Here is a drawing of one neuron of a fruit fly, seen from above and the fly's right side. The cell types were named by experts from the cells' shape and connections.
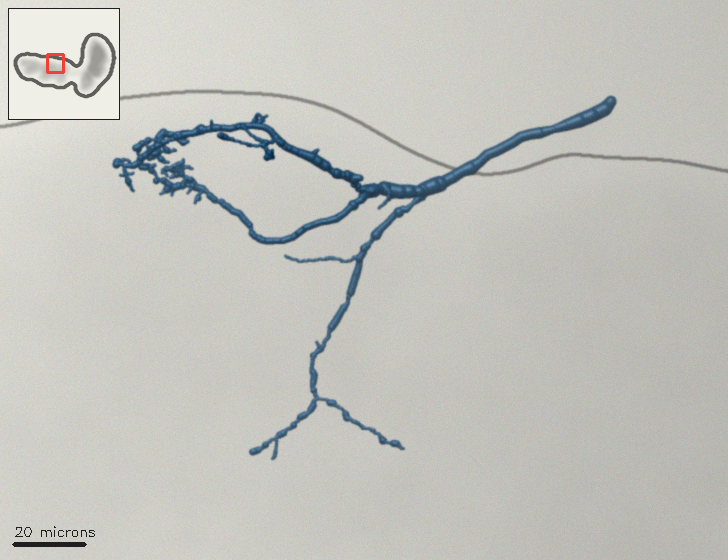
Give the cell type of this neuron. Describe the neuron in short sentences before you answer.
It is in the nerve cord and does not reach the brain. By the scale bar it is about 140 microns wide in this view. Dozens of branch ends can be seen. It is a sensory neuron entering the nerve cord. The cell type is SNpp38.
